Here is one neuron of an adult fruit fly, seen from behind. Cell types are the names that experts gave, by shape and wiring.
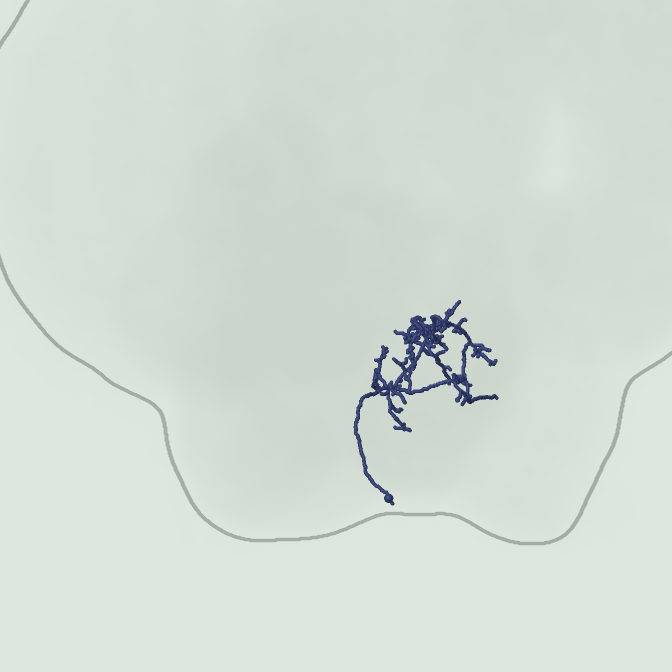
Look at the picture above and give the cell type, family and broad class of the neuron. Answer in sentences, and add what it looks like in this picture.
Its cell type is IN04B092. The family is hemilineage 04B. Its broad class is nerve-cord intrinsic neuron. The cell body is at the bottom of the picture. As drawn here it is taller than it is wide.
